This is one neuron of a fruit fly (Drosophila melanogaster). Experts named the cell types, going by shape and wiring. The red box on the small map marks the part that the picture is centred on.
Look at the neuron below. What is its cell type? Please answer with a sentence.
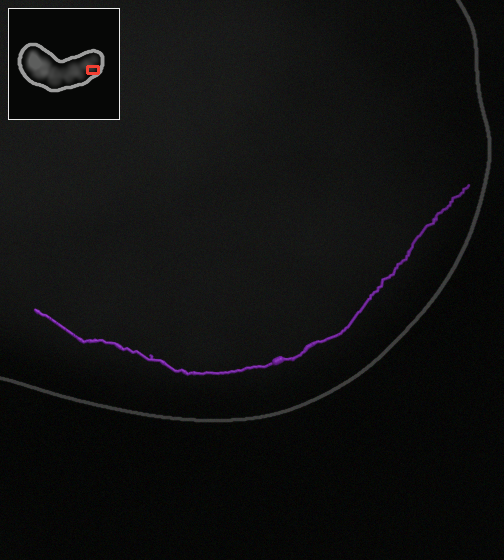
The cell type is SNta31.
